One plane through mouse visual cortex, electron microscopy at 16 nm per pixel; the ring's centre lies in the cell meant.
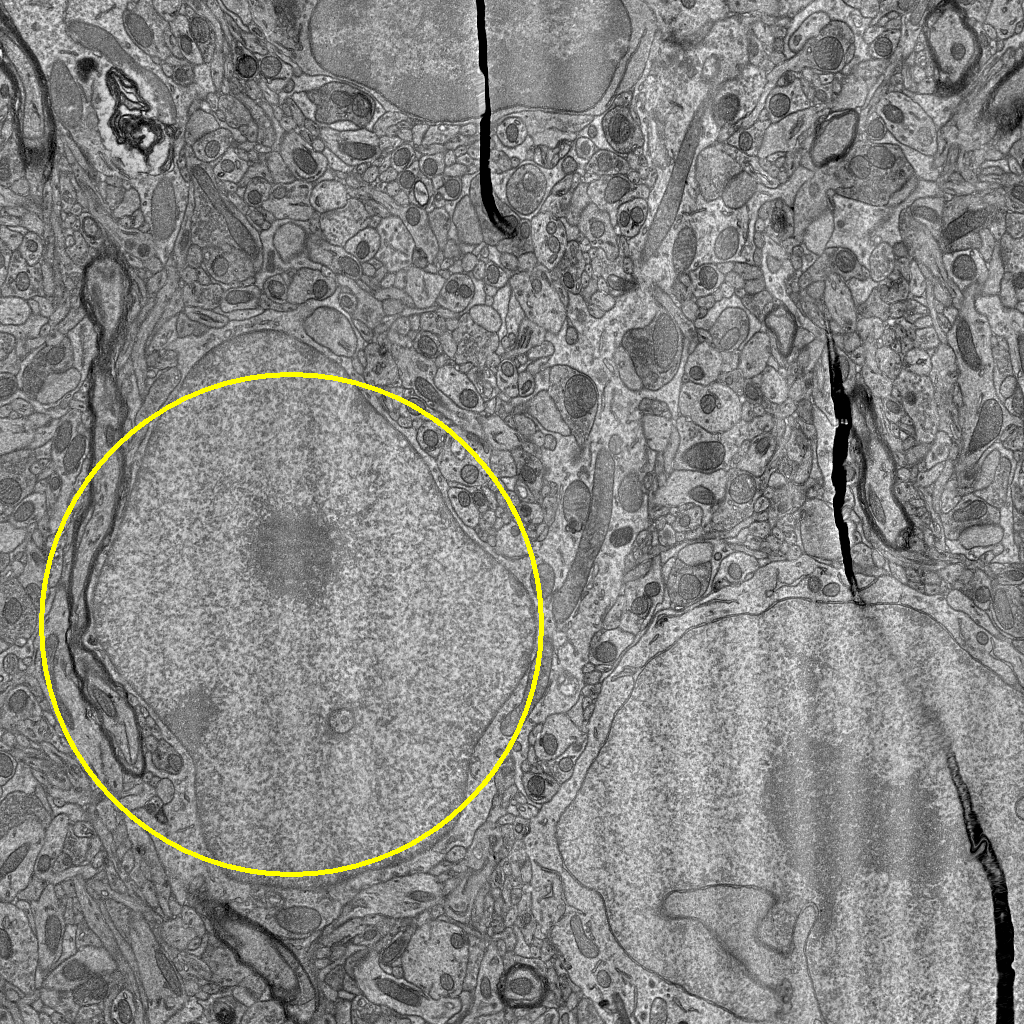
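Astrocyte; its large, rounded nucleus lies wholly within the picture. Its envelope runs smoothly with no deep infoldings; its chromatin is finely granular and evenly spread, no dense clumps lining the envelope; and the nucleus is darkest in a diffuse, ill-bordered patch above its centre.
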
